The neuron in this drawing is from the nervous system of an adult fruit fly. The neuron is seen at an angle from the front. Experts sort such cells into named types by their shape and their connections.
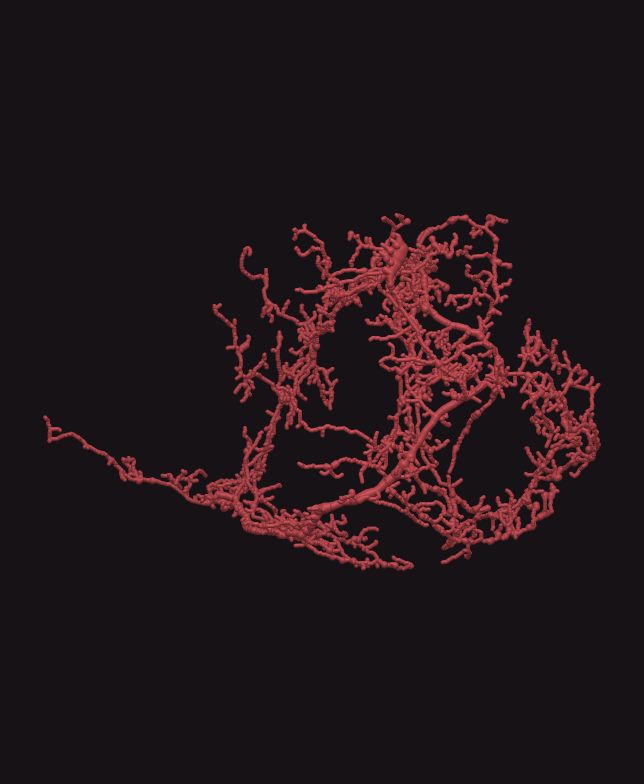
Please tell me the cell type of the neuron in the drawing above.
IN17A016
